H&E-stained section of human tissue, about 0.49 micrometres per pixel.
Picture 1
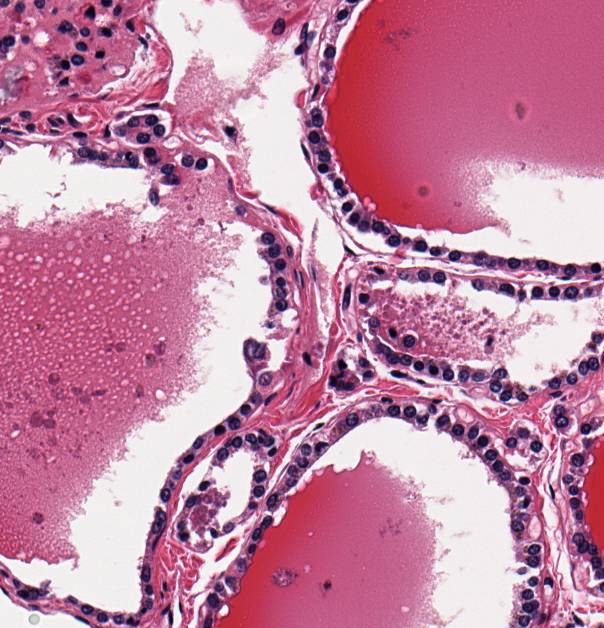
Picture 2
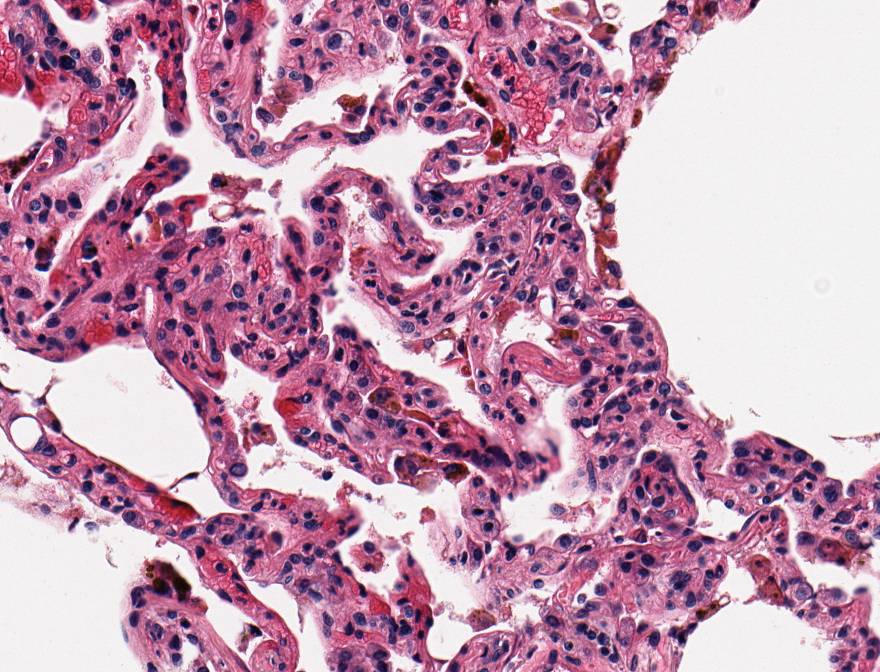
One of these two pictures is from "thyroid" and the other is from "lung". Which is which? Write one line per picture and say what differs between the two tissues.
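Site of picture 1: thyroid. The field is made up of large rounded follicles separated by narrow septa of connective tissue.
Site of picture 2: lung. No glands or fat cells are present anywhere in the field.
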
